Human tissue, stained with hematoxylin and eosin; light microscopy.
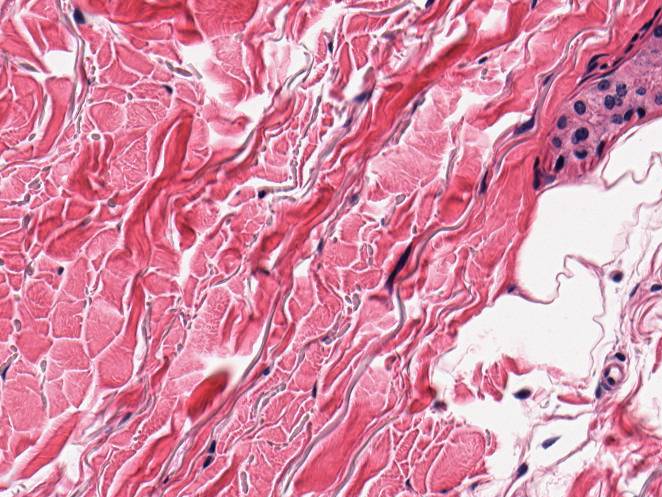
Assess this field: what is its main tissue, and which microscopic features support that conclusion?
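I'd call this dermis. Centrally the pink fibres run diagonally from lower left to upper right, but toward the left many are cut across as polygonal profiles.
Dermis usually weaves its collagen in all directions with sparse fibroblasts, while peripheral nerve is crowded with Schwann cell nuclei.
And the nuclei between fibres are sparse, dark and elongated.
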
